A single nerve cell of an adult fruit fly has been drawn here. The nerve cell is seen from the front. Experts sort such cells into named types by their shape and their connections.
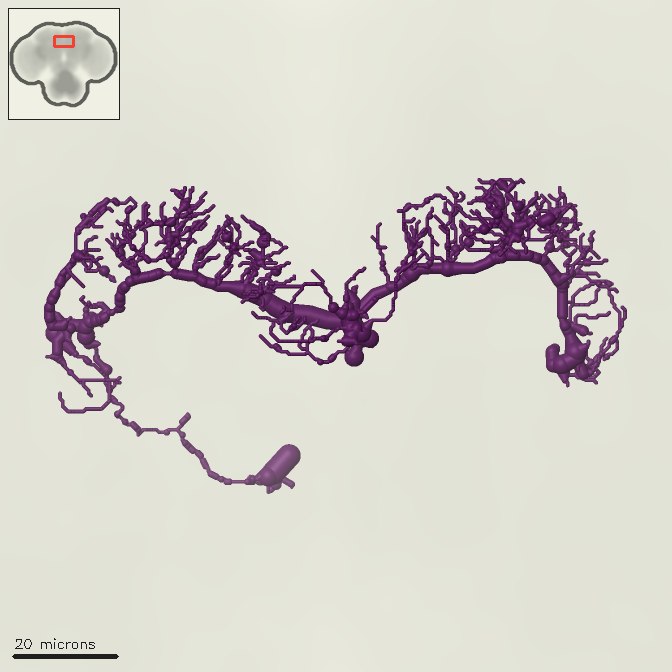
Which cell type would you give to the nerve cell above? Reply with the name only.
Delta7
